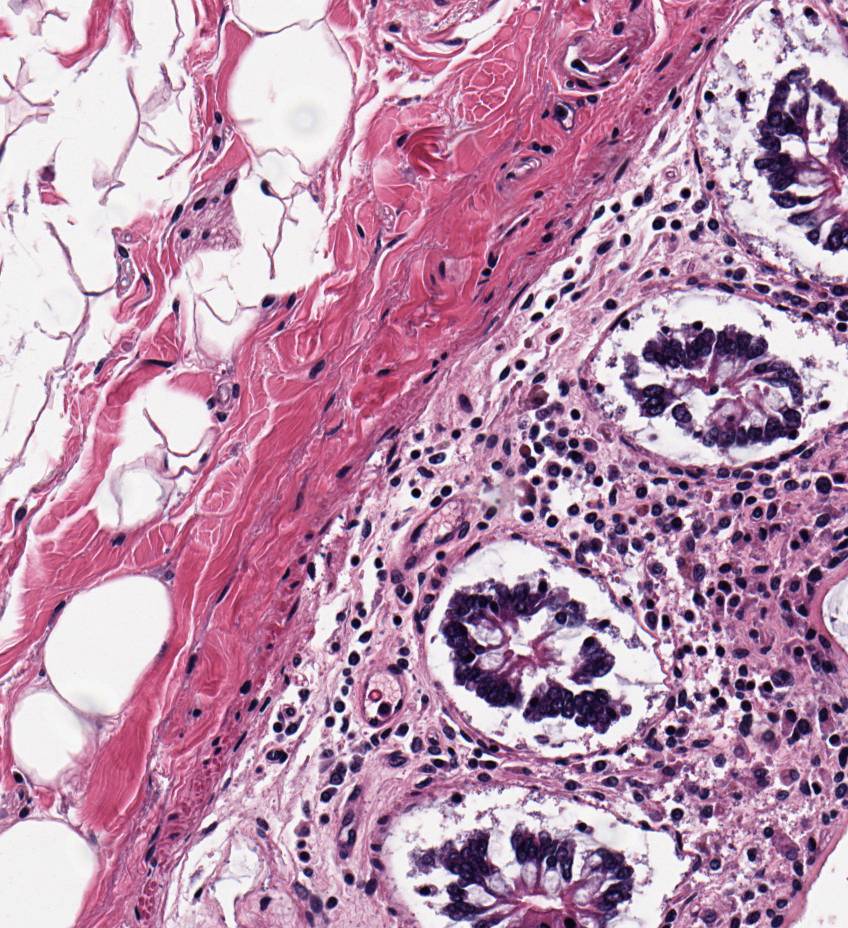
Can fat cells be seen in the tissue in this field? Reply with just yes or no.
Yes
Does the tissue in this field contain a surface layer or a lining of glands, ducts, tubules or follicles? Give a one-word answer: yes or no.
Yes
